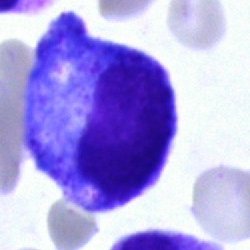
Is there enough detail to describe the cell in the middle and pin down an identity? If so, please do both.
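First I notice the nucleus is pushed off-centre, toward the right side of the cell. Its chromatin stains a dense, dark purple throughout. Scattered through the cytoplasm I can make out fine pinkish-purple granules. There's also a small rounded bulge projecting from the top left of the outline. So this is a promyelocyte.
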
